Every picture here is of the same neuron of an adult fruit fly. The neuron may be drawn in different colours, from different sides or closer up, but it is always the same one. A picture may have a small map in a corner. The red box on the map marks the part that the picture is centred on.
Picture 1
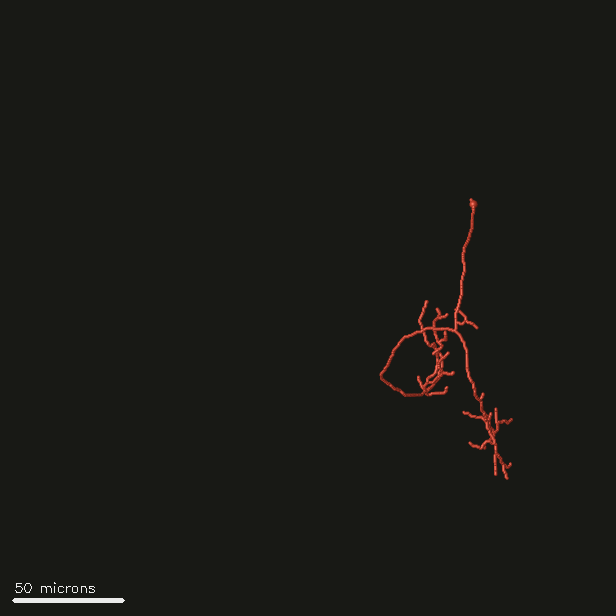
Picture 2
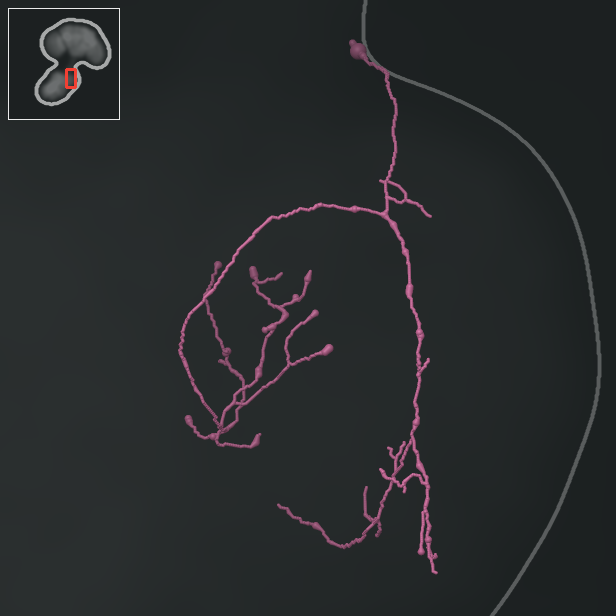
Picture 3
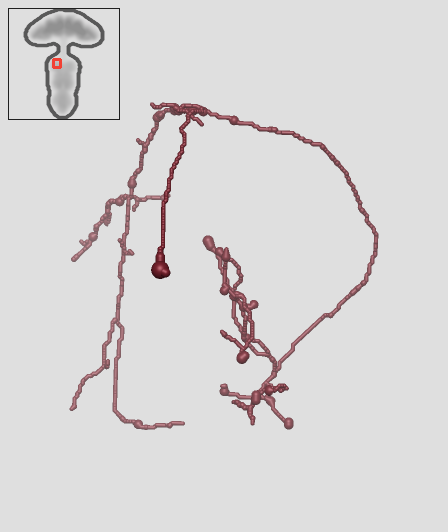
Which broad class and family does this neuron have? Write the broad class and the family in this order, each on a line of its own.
nerve-cord intrinsic neuron
hemilineage 09A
